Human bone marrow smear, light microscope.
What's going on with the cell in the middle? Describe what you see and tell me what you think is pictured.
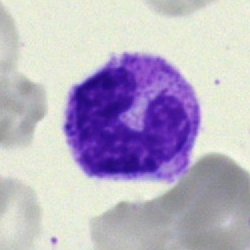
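Looking at the nucleus, I see it bent into a horseshoe shape around a pale central area. The chromatin seems coarse and clumped, darker in some patches and lighter in others. Pale lilac-purple cytoplasm carries scattered fine purple granules. So this is a band neutrophil.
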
